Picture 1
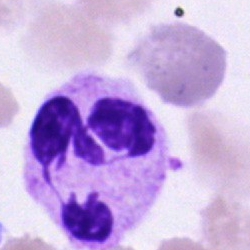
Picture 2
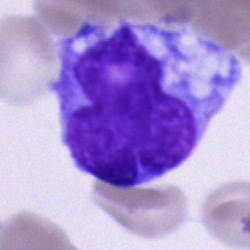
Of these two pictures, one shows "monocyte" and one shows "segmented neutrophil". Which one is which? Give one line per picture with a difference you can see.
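Picture 1 is a segmented neutrophil. The cytoplasm is abundant and pale pinkish-lilac.
Picture 2 is a monocyte. The nucleus fills most of the cell and sits toward the lower left.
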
